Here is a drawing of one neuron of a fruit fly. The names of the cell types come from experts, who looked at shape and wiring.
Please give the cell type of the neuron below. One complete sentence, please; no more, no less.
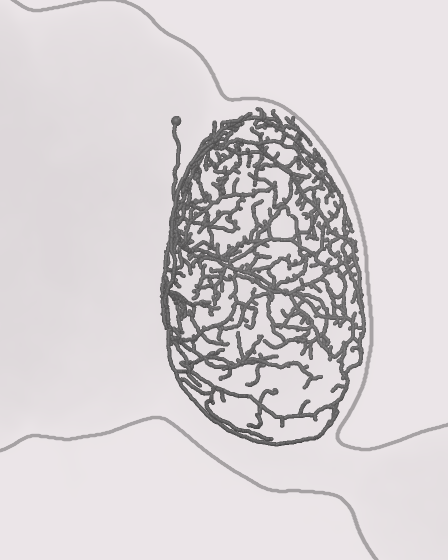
It is Cm30 that is the cell type of the neuron.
